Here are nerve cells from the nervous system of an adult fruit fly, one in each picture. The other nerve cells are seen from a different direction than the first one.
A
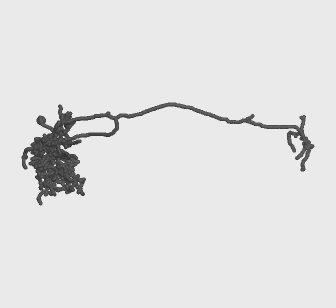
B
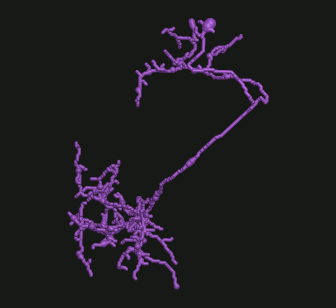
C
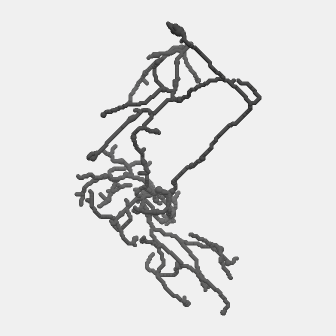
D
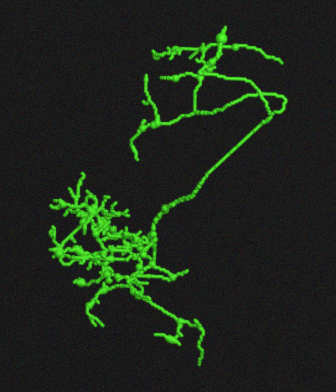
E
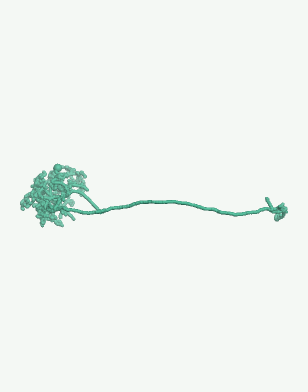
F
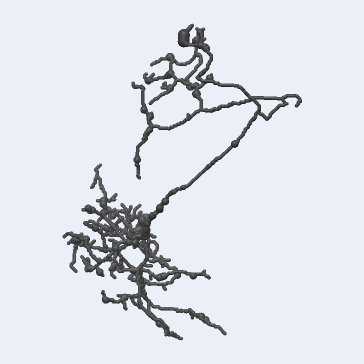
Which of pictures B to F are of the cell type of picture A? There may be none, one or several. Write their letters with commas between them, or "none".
E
